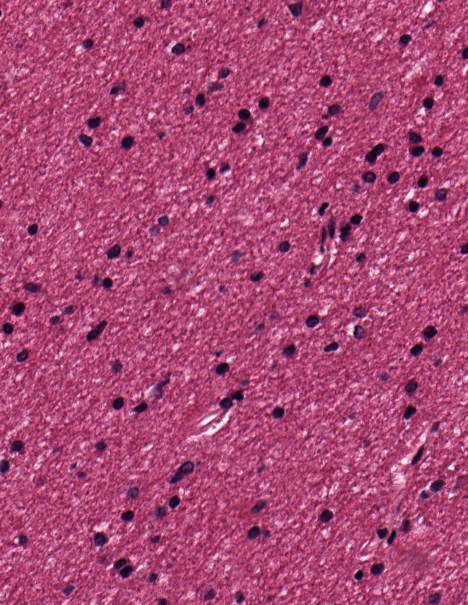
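Cerebral cortex, haematoxylin and eosin. Background: uniform pink and fibrillary, with no organised units. Nuclei: scattered fairly evenly, mostly small, round and dark, with little or no visible cytoplasm. Vessel: a few elongated nuclei along a small one just right of centre.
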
